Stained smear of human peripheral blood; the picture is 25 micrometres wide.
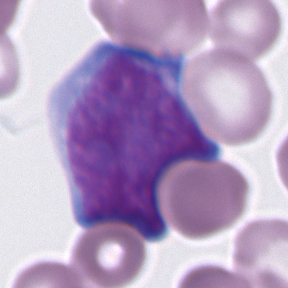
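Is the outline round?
Not really; I'd say it's angular and irregular.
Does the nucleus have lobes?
No, I see a single unlobed mass filling most of the cell.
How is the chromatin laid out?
It looks fine and evenly spread, with no coarse dark clumps.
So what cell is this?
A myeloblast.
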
